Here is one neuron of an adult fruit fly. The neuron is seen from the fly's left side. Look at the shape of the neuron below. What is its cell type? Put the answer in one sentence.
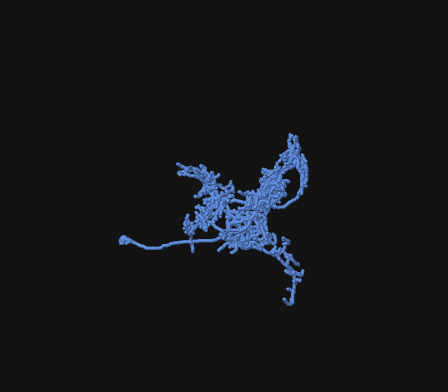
The cell type is PS065.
